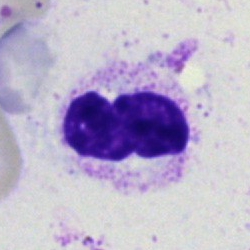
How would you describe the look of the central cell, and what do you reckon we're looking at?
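Let me start with the shape: roughly round. Two nuclear lobes sit side by side, running across the cell from left to right. Their chromatin is dense and dark purple. Through the cytoplasm I can see fine pink-violet granules scattered about. So this is a band neutrophil.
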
